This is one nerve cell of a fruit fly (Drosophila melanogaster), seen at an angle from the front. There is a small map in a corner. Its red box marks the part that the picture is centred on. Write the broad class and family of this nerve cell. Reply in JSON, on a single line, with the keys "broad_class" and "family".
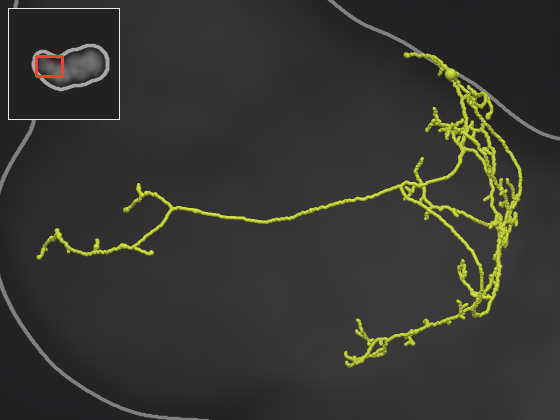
{"broad_class": "nerve-cord intrinsic neuron", "family": "hemilineage 18B"}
